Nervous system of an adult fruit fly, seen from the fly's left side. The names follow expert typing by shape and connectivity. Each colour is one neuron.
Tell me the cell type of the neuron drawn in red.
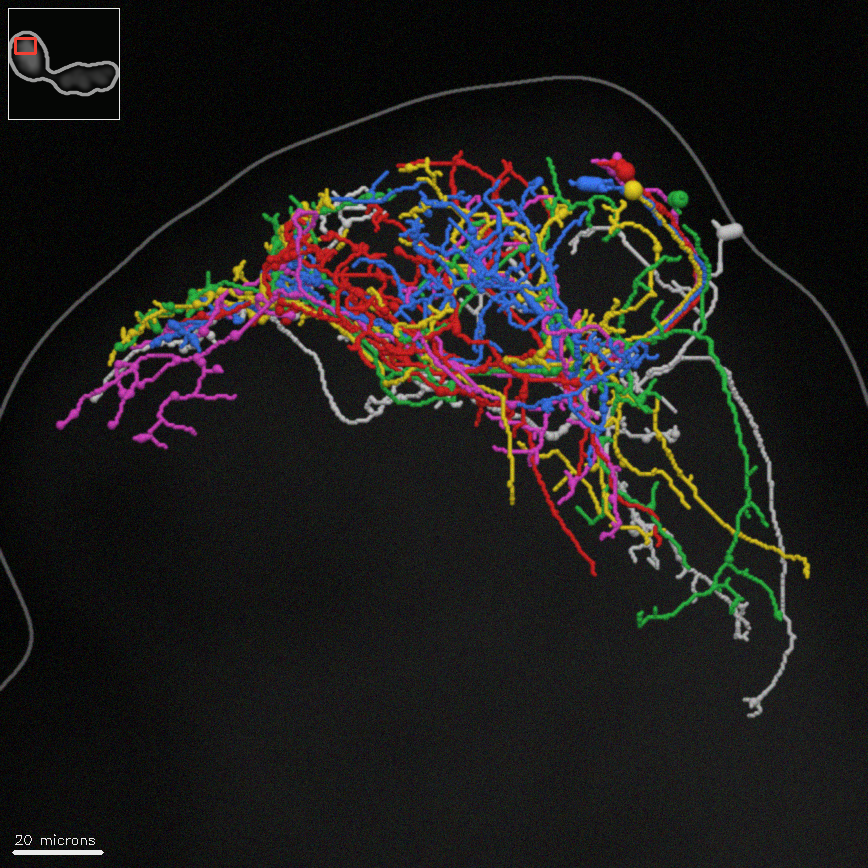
SLP328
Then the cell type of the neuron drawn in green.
CB3060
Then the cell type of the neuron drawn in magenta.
SLP330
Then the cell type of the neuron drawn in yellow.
SMP283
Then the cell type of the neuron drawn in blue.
SMP206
